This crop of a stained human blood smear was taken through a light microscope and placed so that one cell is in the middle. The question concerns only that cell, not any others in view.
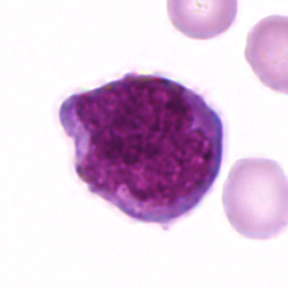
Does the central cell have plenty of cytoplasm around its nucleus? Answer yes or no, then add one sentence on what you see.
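No. The nucleus fills most of the cell.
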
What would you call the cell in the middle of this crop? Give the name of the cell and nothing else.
atypical promyelocyte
